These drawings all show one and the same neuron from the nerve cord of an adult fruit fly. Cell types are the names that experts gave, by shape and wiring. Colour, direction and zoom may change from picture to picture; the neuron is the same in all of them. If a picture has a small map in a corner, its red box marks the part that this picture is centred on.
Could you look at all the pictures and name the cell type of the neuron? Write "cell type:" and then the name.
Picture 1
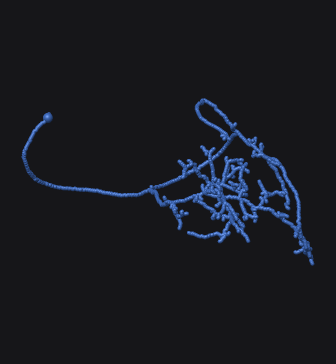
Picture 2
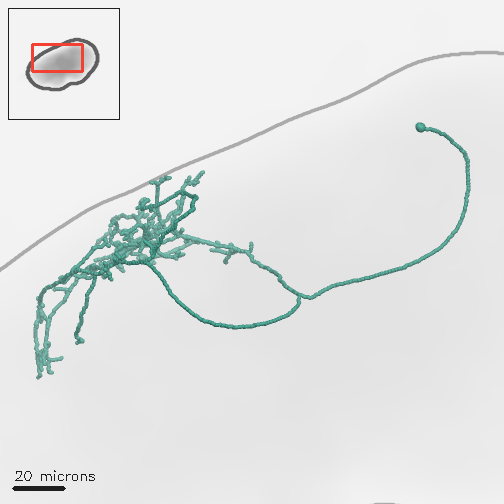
cell type: IN19B090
